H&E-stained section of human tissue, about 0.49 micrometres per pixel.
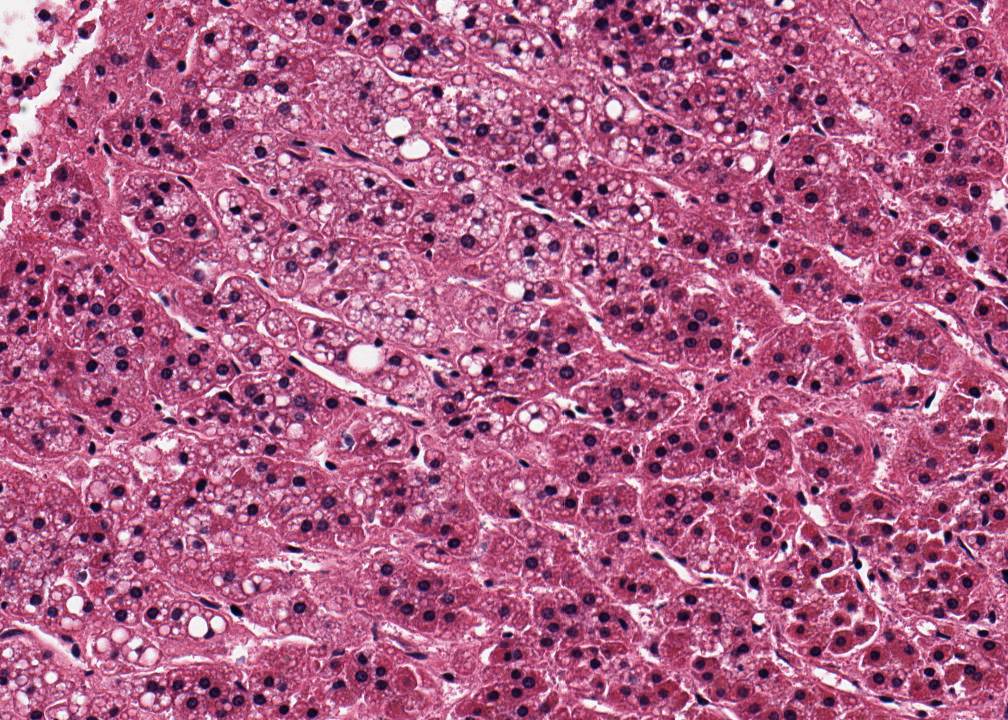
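Adrenal gland: cells arranged in cords and nests running diagonally from the upper left toward the lower right. Upper left and centre: pale cytoplasm filled with many small clear vacuoles. Lower right: denser, deeply pink cytoplasm with few vacuoles. Among the small vacuoles: a few larger round clear ones, the largest near the centre.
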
